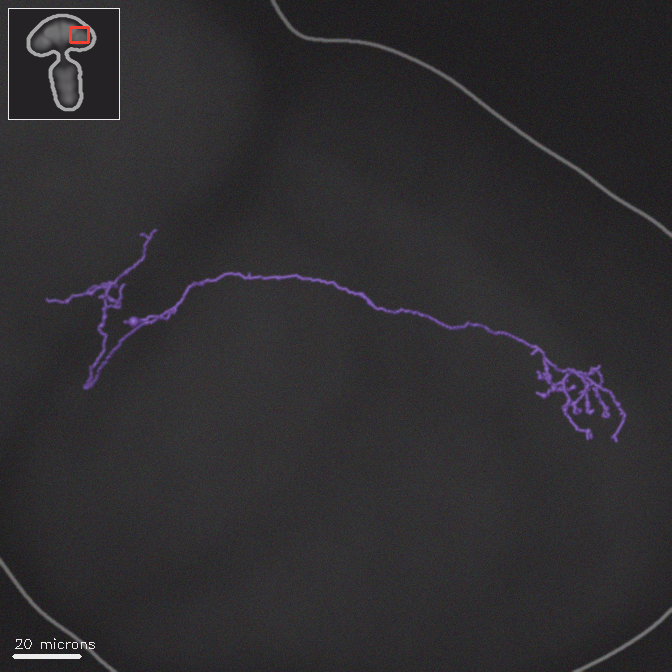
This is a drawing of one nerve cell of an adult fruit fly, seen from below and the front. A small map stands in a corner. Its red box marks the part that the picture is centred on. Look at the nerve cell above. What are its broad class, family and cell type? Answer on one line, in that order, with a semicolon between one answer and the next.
visual projection neuron; MeVP; MeVP1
